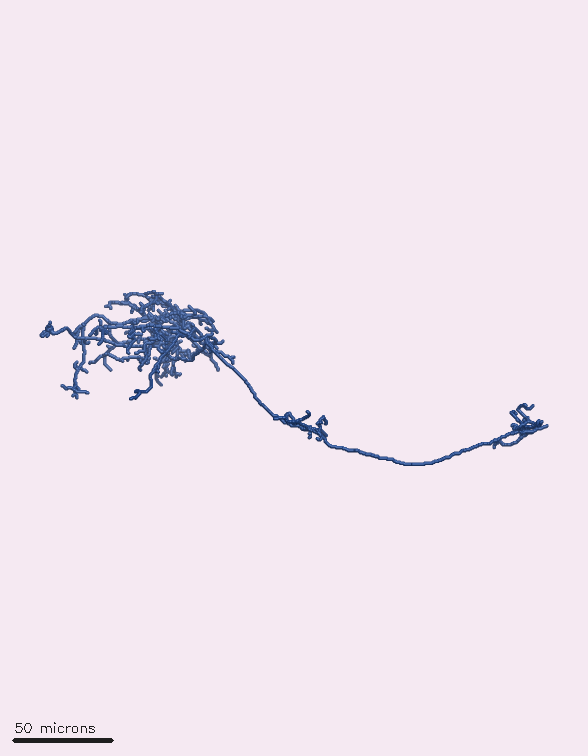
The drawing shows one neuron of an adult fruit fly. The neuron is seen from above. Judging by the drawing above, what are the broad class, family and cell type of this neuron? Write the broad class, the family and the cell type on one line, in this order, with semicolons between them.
central-brain intrinsic neuron; hemilineage VLPl2_medial; AVLP192_b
